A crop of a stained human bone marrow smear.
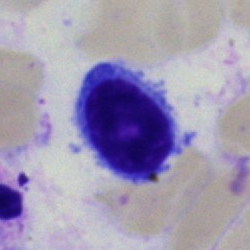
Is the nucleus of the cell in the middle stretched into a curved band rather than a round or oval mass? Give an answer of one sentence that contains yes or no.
No, the nucleus takes the form of a single compact round or oval mass.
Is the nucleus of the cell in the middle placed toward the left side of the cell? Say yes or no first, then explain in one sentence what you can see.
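No. The cytoplasmic rim is widest at the upper left of the cell.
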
